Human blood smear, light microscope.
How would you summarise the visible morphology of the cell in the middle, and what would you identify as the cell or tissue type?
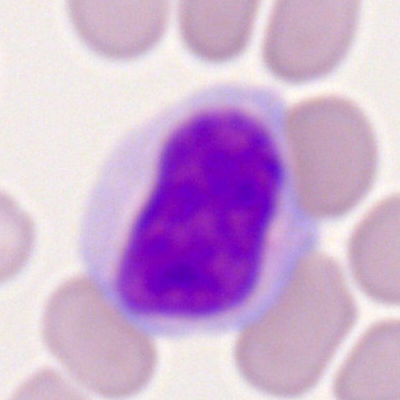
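Checking the chromatin first, it is dark purple and coarsely mottled, with paler patches lying between denser clumps. No distinct nucleoli can be made out in the nucleus. Next, a moderate rim of pale blue-grey cytoplasm surrounds the nucleus, widest on the left, and it carries no visible granules. The cell is a lymphocyte.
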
